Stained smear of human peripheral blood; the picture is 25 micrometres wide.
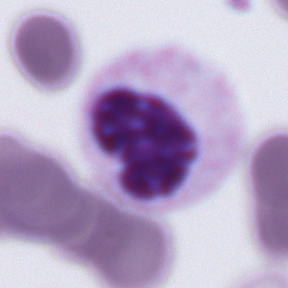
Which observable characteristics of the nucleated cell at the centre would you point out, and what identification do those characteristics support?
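The nucleus shows no visible nucleoli. Abundant, very pale pink cytoplasm surrounds it and carries fine, faint pinkish granules, with no vacuoles seen. This is a segmented neutrophil.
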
